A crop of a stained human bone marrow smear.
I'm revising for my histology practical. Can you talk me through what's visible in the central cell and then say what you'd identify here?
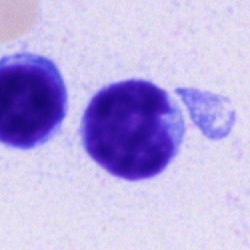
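This cell has a round, smooth outline. Its nucleus contains dense, dark purple chromatin, and no distinct nucleoli are visible. The cytoplasm is a scant, pale blue rim, seen most clearly on the right. The cell is a lymphocyte.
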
